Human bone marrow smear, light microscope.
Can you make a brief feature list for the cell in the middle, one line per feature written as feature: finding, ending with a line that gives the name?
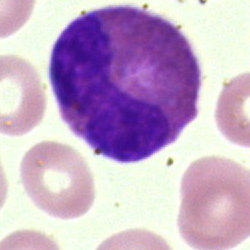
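Outline: roughly round, smooth edge
Nucleus: indented, curving around the left and lower part, concave side toward the upper right
Chromatin: coarse and clumped, with darker patches
Cytoplasm: a paler zone just beside the nuclear indentation
Name: eosinophil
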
